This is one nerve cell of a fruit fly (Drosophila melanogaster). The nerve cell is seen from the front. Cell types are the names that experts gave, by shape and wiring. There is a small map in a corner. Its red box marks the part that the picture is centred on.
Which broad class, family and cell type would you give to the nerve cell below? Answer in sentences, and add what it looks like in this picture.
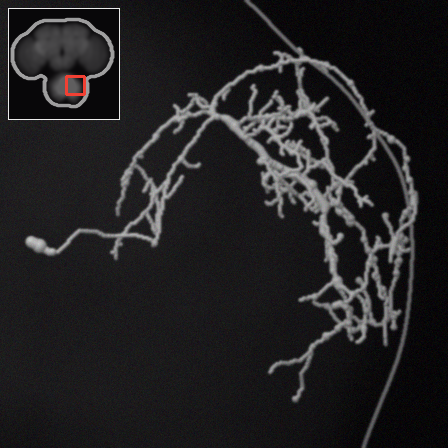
Its broad class is nerve-cord intrinsic neuron. The family is hemilineage 16B. Its cell type is IN16B094. The cell body is on the left of the picture. Dozens of branch ends can be seen.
